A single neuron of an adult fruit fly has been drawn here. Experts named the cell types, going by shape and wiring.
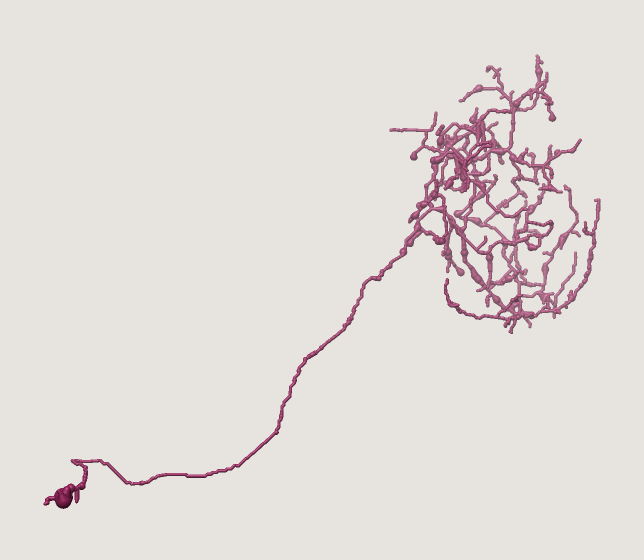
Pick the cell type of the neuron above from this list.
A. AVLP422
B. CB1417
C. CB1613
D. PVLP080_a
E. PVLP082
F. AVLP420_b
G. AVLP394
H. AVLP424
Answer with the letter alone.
B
